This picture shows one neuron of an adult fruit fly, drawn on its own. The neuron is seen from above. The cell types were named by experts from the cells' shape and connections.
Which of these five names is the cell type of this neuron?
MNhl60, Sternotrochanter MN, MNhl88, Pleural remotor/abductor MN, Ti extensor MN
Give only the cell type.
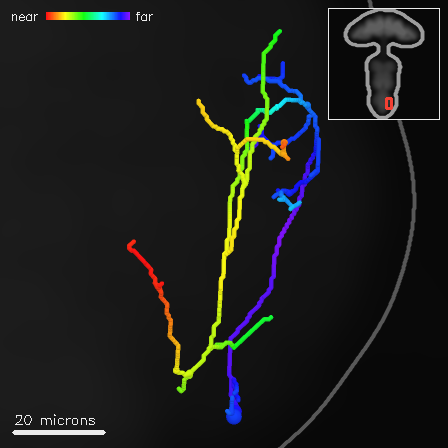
MNhl60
